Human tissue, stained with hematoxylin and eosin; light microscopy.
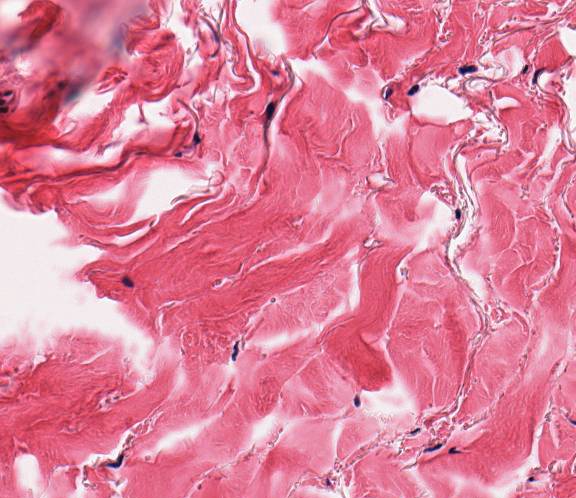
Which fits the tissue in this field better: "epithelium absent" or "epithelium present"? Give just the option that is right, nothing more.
Epithelium absent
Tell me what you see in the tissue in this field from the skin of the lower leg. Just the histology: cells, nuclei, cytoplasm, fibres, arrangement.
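Broad collagen bundles, eosin-pink, fill the whole field, and they run in many different directions. Between them lie small, dark, spindle-shaped nuclei, flattened; only a scattered few, so nuclei are sparse. One more thing: the upper left corner stains a darker red than the rest.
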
